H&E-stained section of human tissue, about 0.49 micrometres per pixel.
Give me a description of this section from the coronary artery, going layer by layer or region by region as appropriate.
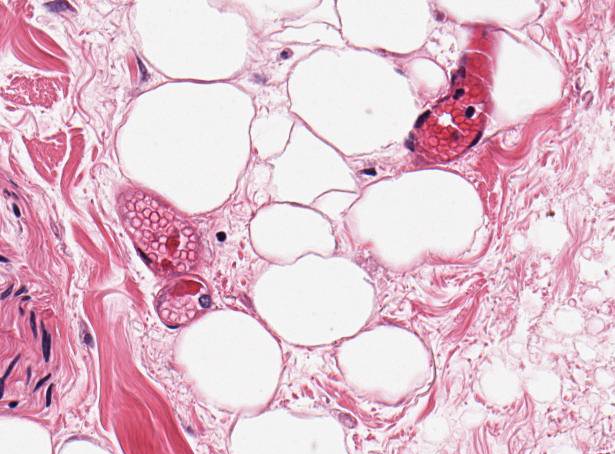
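Collagen in dense, bright pink bundles along the left edge and lower left. Elongated, dark, spindle-shaped nuclei among the fibres at far left. Adipocyte nuclei few, small, dark, pressed flat against the cell edge. Lower right corner looser and paler, with many smaller empty spaces.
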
